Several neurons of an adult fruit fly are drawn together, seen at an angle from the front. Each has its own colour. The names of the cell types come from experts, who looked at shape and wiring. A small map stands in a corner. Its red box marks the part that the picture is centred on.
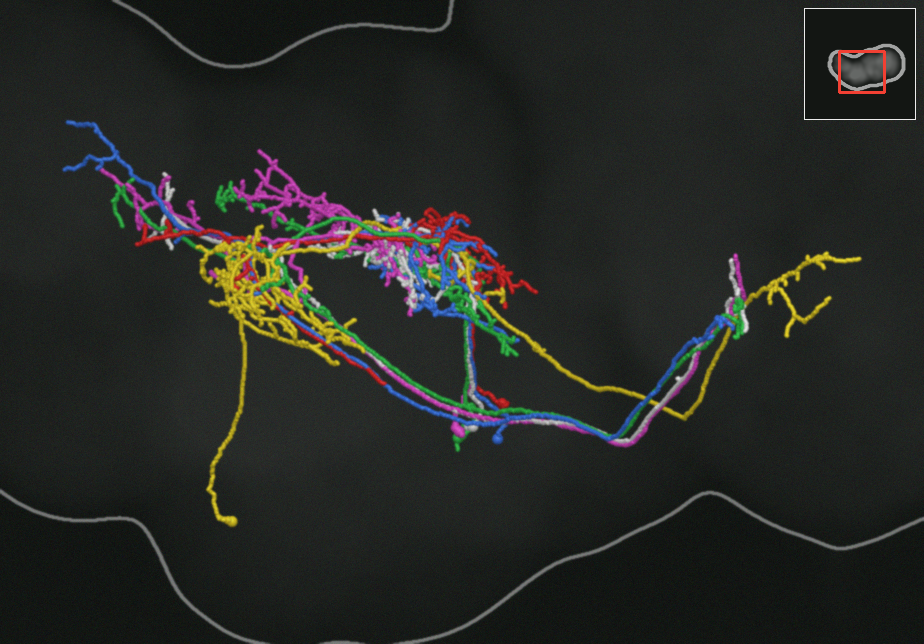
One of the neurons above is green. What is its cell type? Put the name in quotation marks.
"AN06A080"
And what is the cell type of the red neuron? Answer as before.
"IN06A090"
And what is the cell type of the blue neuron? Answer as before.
"AN06A112"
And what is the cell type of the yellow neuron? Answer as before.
"AN06A062"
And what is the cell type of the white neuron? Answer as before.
"AN06A095"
